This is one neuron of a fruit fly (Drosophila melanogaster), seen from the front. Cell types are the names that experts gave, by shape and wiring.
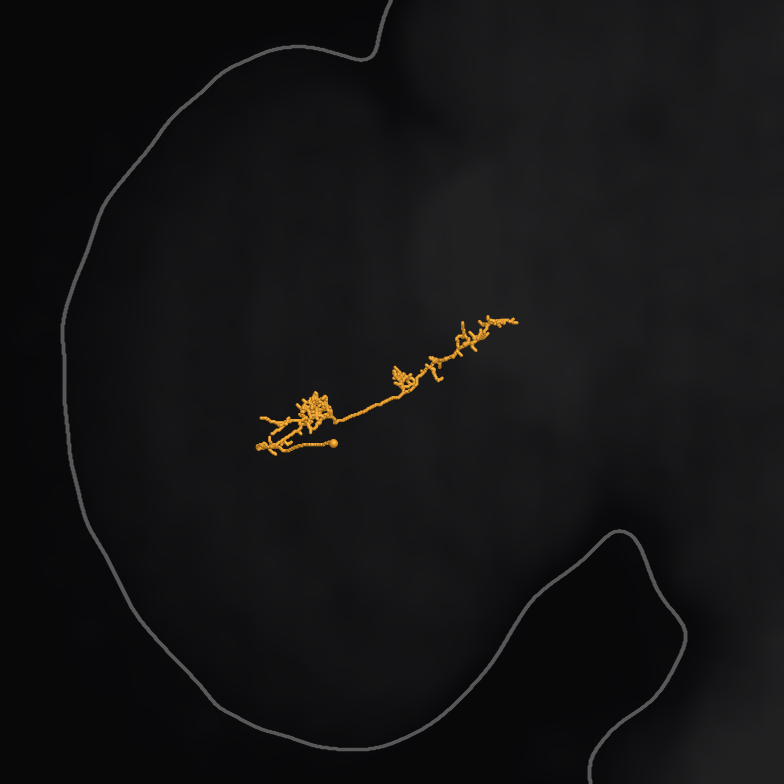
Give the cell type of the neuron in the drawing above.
TmY5a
